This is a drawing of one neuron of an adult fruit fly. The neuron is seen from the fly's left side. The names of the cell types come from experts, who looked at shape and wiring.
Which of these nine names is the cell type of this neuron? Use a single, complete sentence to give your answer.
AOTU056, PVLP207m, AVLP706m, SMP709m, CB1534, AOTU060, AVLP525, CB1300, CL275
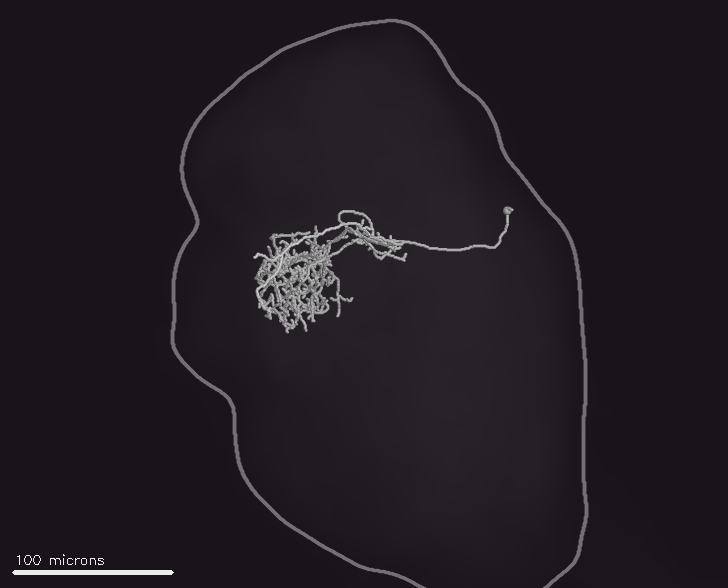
This neuron falls under the cell type CB1534.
